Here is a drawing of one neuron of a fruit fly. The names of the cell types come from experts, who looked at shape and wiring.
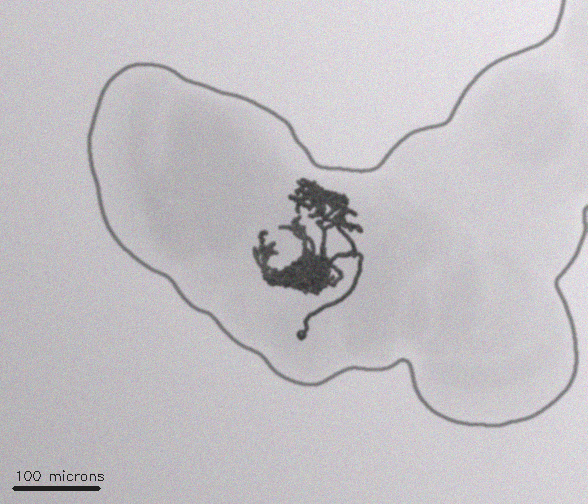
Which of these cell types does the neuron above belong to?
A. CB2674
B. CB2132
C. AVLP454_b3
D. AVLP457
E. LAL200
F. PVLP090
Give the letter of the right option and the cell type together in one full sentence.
The neuron's cell type is LAL200, which is option E.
